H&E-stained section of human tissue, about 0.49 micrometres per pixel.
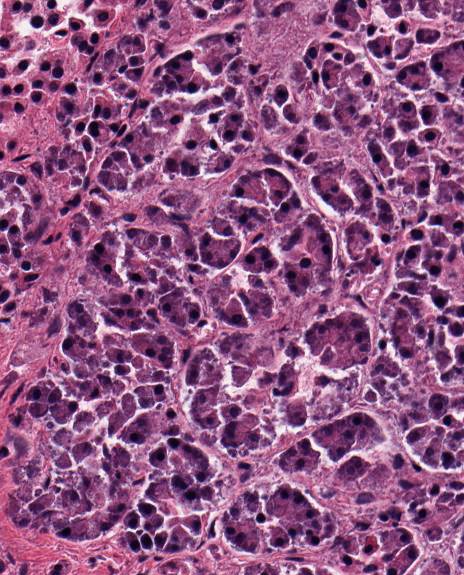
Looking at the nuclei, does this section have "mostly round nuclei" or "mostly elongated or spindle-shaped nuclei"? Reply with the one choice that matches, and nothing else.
Mostly round nuclei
